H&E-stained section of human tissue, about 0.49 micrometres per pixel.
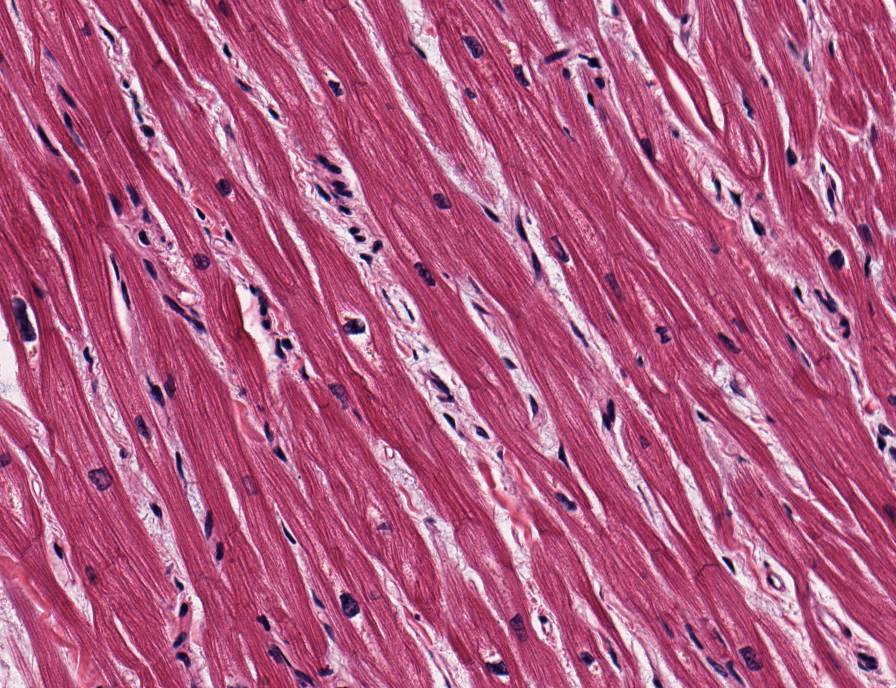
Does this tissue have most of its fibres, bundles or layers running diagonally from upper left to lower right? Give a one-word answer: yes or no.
Yes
